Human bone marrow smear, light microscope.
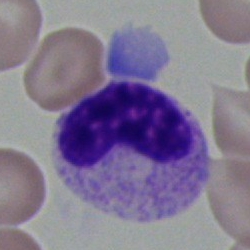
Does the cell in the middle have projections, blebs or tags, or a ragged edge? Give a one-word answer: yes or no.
No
